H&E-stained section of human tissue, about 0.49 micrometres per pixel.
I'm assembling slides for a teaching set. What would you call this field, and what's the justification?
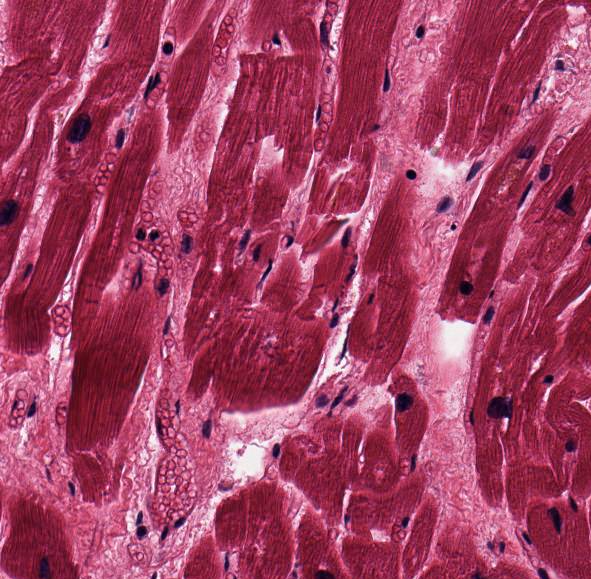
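Myocardium, judged first by colour: the muscle fibre cytoplasm stains a deep red-pink.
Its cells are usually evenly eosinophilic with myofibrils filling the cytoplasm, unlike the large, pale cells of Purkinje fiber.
Then, clusters of red blood cells fill capillaries between the fibres, most noticeably in the left half.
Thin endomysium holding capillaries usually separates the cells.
Finally, pale pink, loose, wispy connective tissue occupies the spaces between fibres, and no fat cells appear.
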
